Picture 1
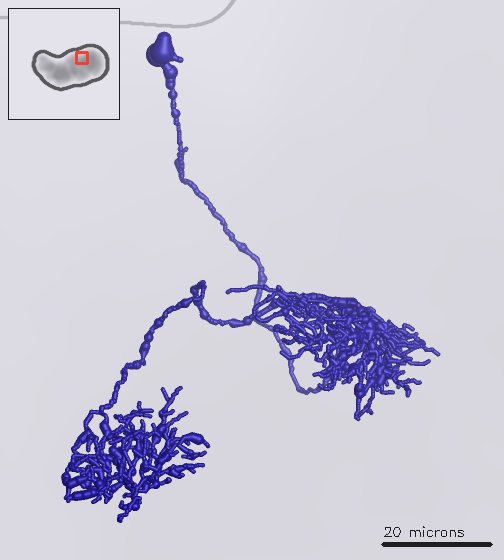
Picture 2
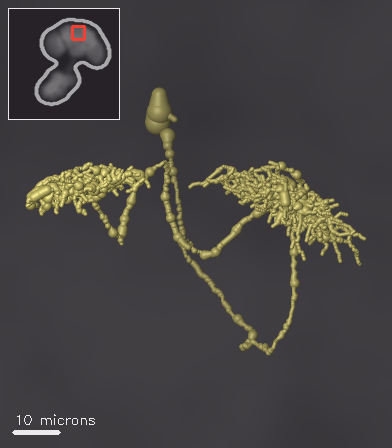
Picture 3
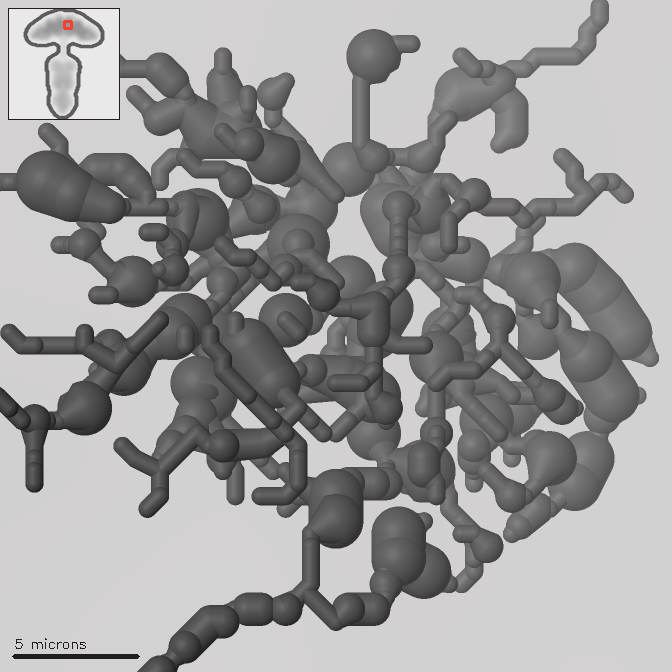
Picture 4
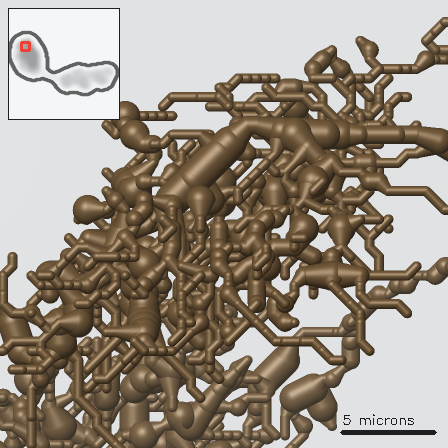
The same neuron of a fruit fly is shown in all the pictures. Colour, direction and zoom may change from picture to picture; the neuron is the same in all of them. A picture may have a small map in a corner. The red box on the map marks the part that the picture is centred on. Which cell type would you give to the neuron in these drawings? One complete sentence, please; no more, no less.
This neuron is given the cell type hDeltaE.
